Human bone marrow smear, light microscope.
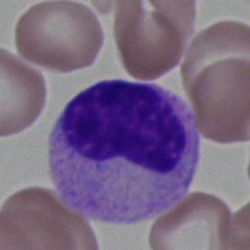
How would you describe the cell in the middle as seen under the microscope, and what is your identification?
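Looking at the outline first, it is round and smooth. The nucleus is indented along its lower edge, which gives it a kidney shape, and it lies in the upper half of the cell. I see no vacuoles in the cytoplasm. This is a metamyelocyte.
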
